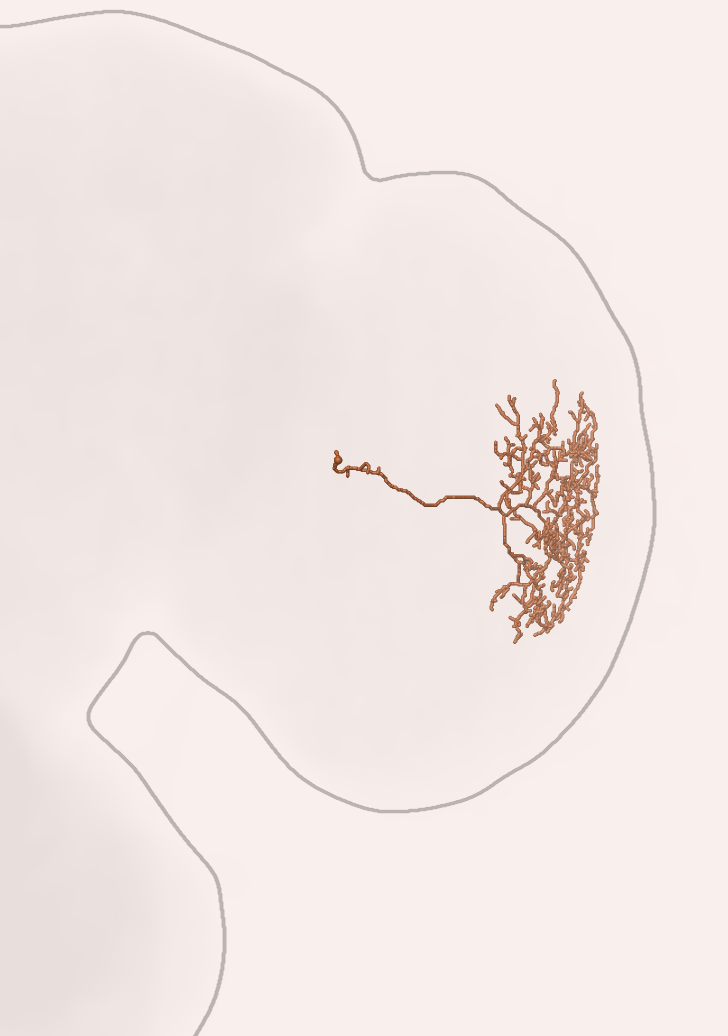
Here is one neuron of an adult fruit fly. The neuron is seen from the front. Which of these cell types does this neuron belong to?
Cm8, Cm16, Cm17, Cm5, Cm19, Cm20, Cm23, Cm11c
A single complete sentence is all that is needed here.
This neuron is assigned to the cell type Cm17.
